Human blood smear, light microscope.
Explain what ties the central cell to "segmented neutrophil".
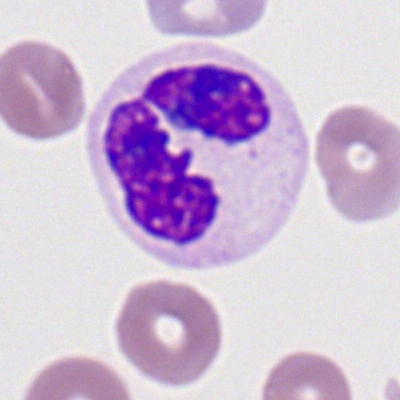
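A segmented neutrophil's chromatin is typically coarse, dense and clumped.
That's what you get here: dark purple chromatin in coarse clumps, with paler patches in between, so that part sits well with the segmented neutrophil. The nucleus lies off toward the upper left, which leaves more cytoplasm over on the right. That cytoplasm is plentiful and a pale pinkish-lilac. It carries only fine, faint granules, with no large coarse ones among them.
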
